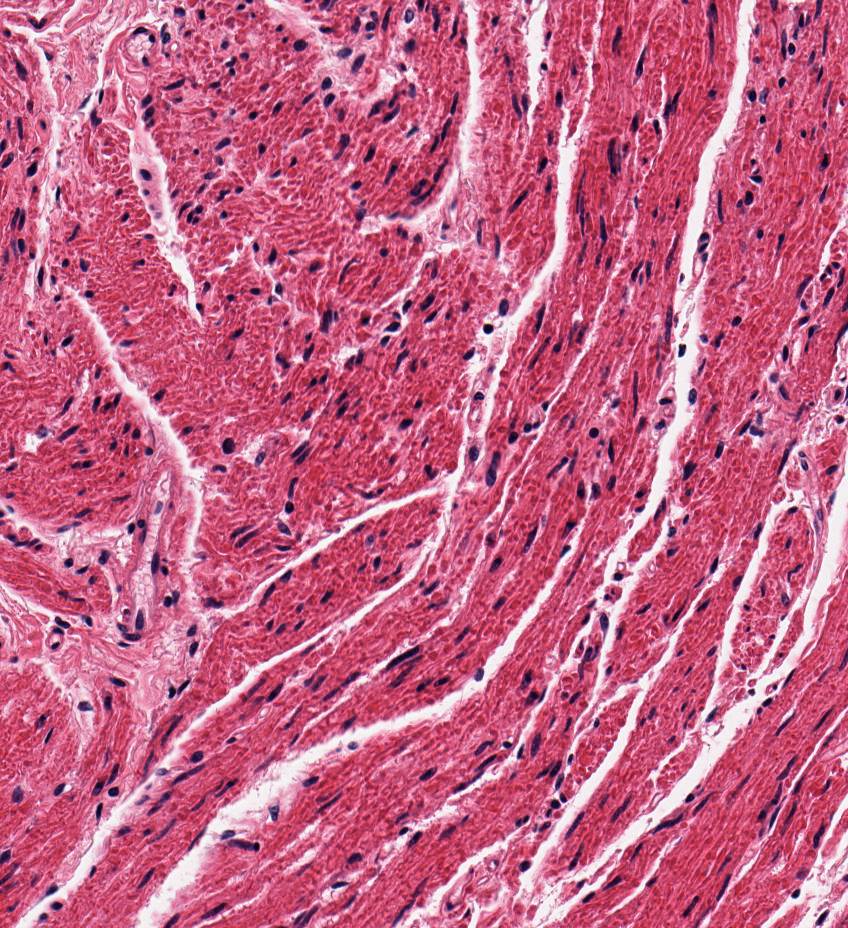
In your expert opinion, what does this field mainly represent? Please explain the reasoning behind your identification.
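Smooth muscle, in bundles filling nearly the whole field. Right and lower parts: fibres running diagonally, lower left to upper right. Upper left: fibres cut across or obliquely, mottled rather than streaked.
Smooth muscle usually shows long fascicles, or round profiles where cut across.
Nuclei dark purple, oval to elongated, within the fibres, long axes along the fibre direction.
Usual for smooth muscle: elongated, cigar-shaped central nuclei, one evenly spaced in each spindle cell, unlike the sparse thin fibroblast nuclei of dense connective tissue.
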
